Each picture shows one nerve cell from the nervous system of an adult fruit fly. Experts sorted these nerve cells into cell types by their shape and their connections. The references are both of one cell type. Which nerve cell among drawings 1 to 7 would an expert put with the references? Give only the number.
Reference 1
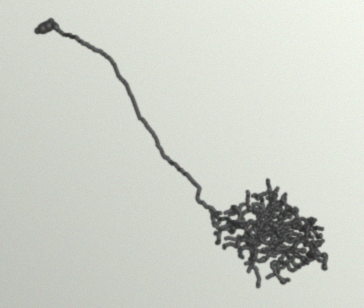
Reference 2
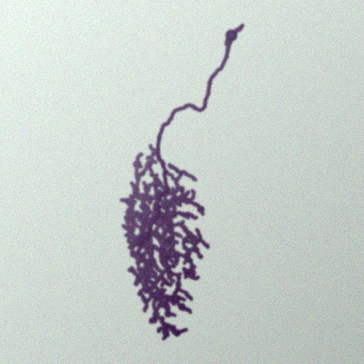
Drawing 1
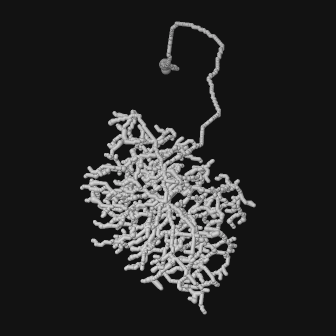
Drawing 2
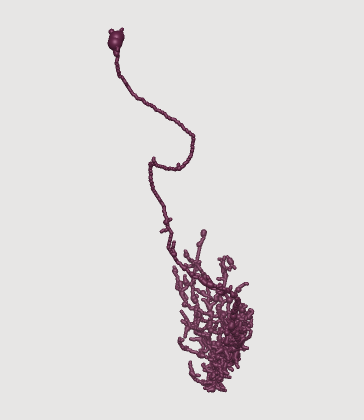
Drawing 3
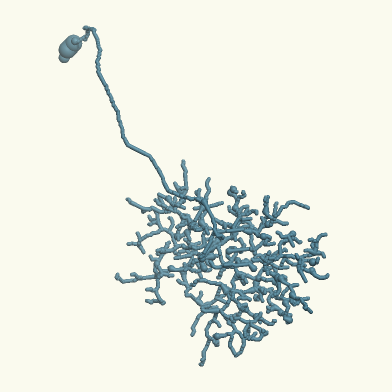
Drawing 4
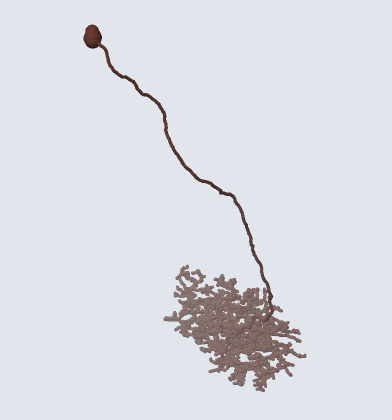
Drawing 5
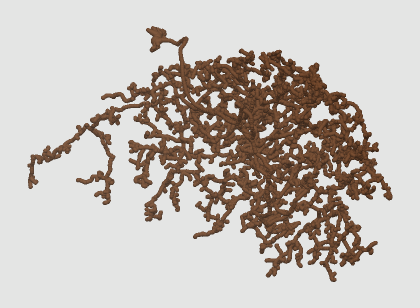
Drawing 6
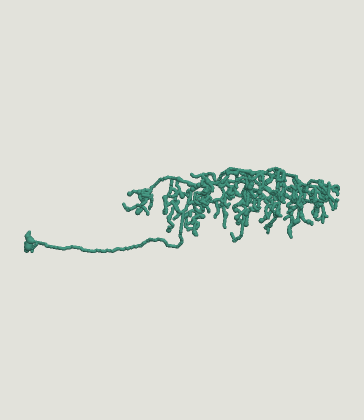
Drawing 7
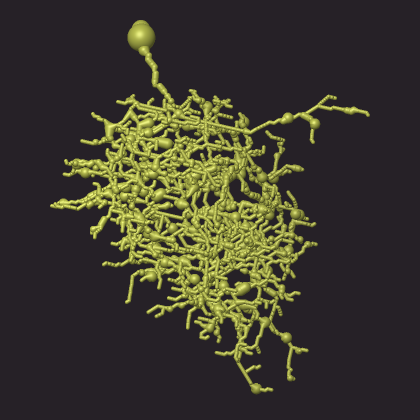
3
